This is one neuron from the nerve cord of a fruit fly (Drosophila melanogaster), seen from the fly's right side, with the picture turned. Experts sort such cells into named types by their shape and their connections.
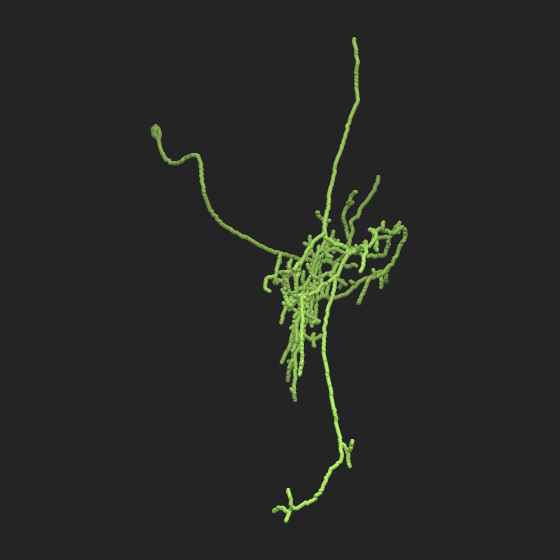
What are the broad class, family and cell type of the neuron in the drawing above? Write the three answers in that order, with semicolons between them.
nerve-cord intrinsic neuron; hemilineage 06A; IN06A116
